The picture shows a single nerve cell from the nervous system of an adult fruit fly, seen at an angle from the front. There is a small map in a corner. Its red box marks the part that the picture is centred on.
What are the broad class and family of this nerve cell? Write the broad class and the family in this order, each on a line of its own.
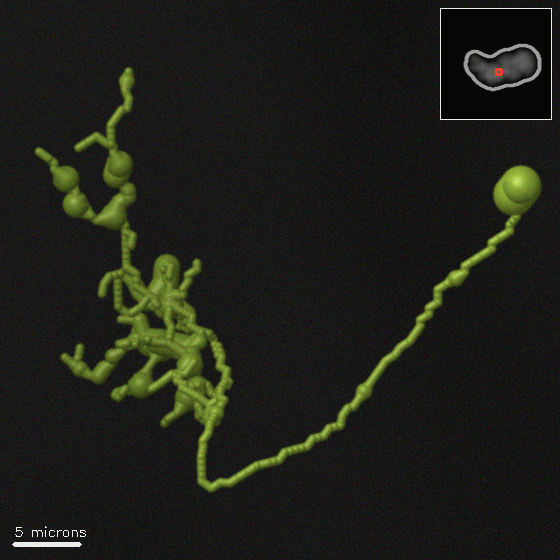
optic-lobe intrinsic neuron
Dm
